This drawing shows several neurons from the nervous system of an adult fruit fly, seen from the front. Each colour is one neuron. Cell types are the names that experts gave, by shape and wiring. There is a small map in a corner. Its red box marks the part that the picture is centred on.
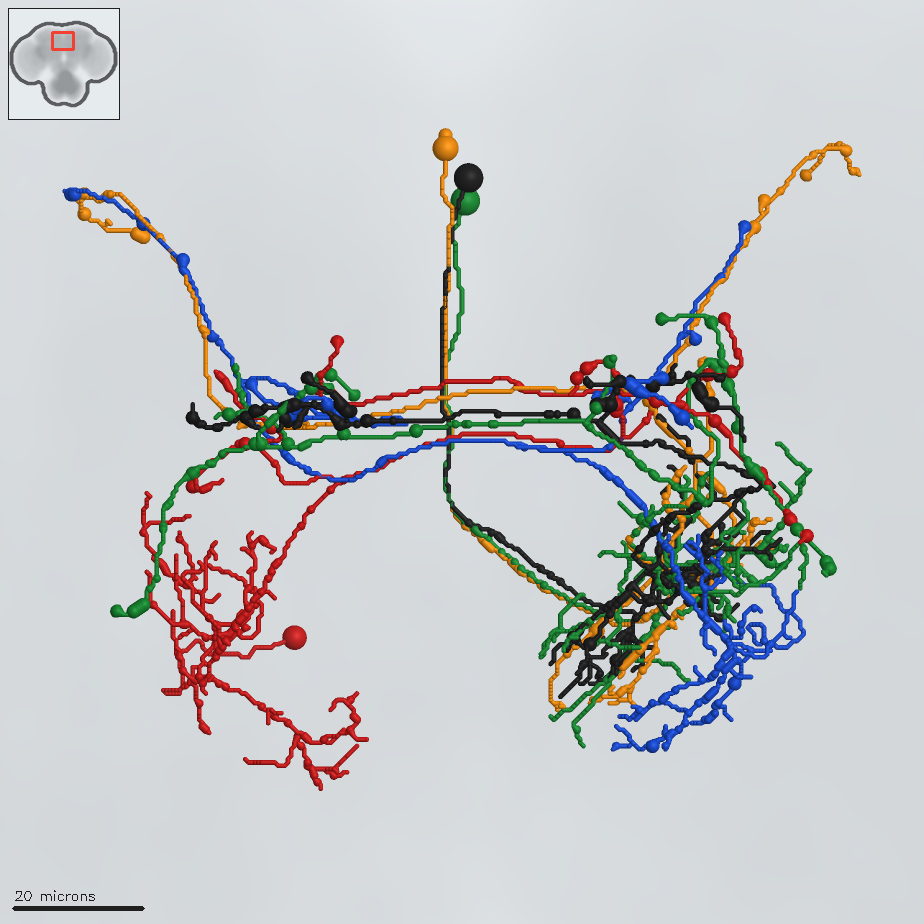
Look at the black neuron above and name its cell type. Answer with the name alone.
FS1A_c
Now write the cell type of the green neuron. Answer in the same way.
FS1A_a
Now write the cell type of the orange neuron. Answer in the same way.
FS1B_b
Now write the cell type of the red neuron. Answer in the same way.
FS1A_b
